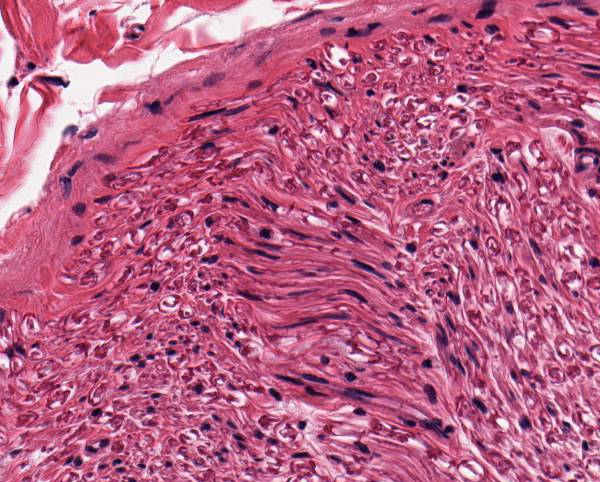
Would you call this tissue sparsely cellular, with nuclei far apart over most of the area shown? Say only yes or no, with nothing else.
No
